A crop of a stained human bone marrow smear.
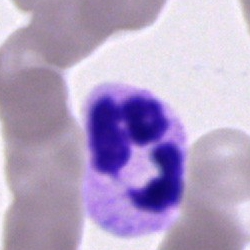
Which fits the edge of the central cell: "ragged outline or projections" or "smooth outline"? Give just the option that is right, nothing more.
Smooth outline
